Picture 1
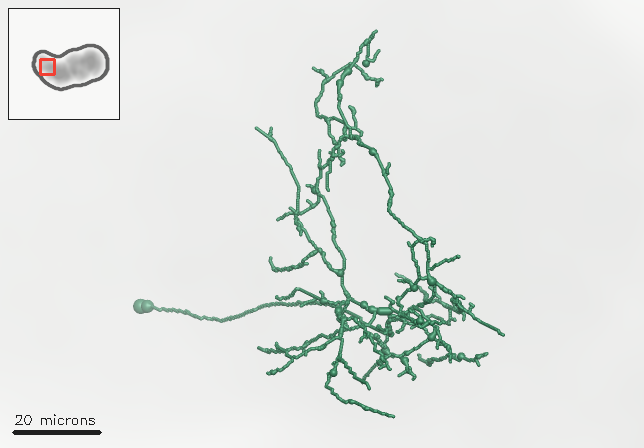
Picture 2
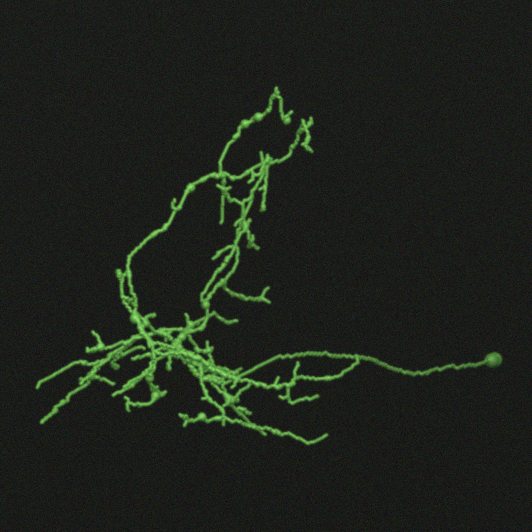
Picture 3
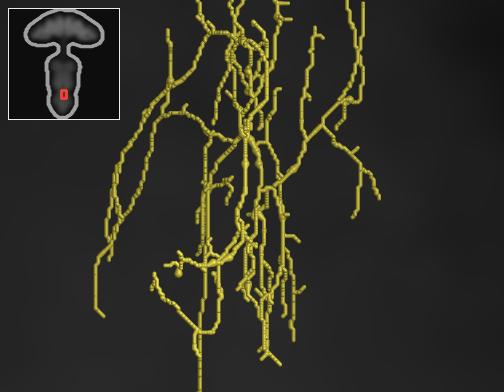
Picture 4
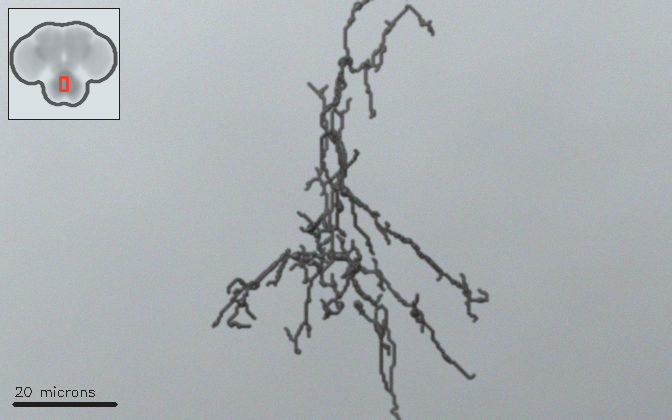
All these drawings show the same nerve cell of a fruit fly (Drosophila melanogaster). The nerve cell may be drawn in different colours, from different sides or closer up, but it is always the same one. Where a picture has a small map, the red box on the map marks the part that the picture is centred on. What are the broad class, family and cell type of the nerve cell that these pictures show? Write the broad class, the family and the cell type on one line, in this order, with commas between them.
nerve-cord intrinsic neuron, hemilineage 05B, IN05B090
